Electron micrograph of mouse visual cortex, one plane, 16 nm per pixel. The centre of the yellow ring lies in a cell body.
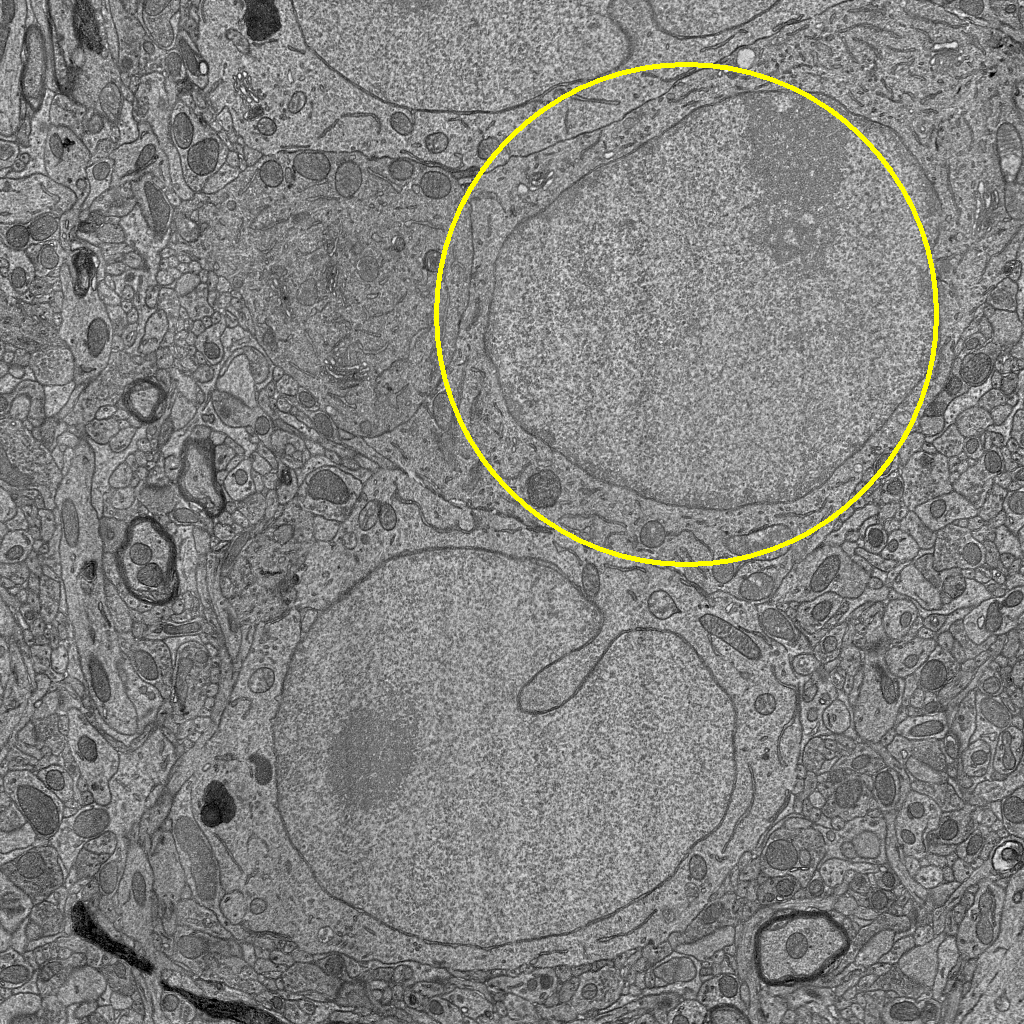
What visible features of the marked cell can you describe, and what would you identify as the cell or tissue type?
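Looking inside the ring, I find a large, rounded oval nucleus, shown whole. Its envelope runs smoothly, with no deep infoldings that I can make out. Toward the upper right of the nucleus there's a darker patch, its edges ill-defined. Around the nucleus, the cytoplasm holds no dark dense bodies. What I'm looking at is an oligodendrocyte.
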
